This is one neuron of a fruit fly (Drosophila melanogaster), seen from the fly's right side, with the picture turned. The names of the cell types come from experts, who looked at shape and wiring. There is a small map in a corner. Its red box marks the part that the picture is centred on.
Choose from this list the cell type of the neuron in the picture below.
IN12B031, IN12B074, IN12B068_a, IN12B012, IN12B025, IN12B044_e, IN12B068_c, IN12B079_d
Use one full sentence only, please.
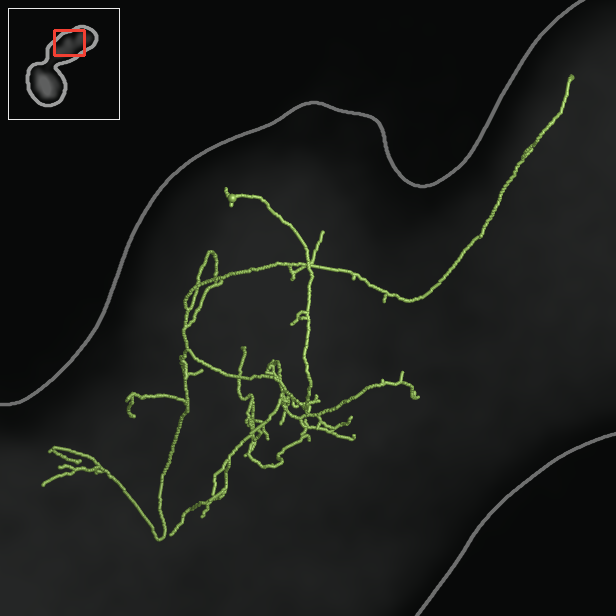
This neuron is a member of the IN12B079_d cell type.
